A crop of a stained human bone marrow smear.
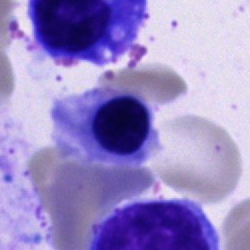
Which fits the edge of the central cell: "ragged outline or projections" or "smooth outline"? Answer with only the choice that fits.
Ragged outline or projections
